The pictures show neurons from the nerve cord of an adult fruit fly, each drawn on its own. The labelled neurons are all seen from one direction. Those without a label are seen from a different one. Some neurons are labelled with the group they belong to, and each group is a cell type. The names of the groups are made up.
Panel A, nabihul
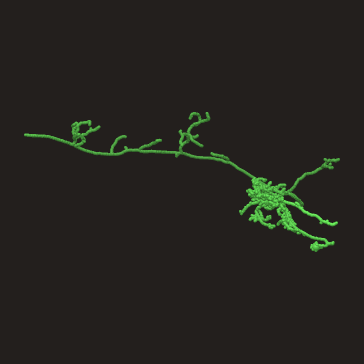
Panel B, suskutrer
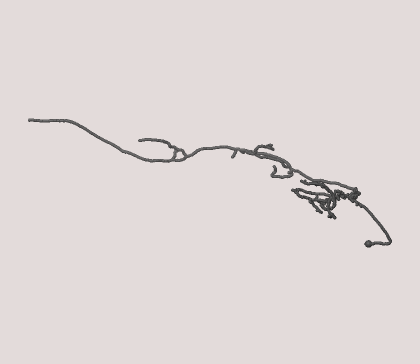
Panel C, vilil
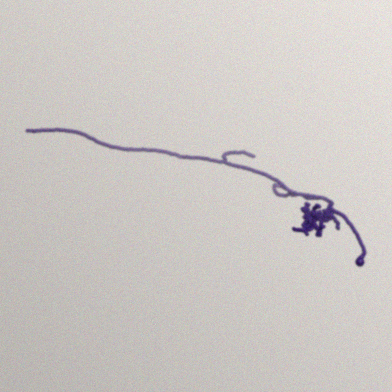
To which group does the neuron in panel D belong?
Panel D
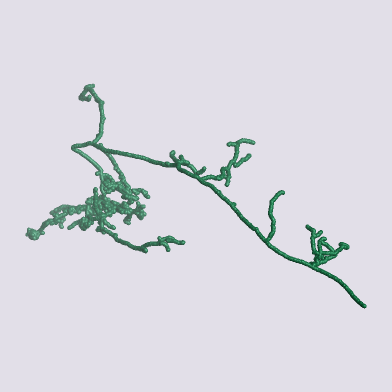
nabihul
